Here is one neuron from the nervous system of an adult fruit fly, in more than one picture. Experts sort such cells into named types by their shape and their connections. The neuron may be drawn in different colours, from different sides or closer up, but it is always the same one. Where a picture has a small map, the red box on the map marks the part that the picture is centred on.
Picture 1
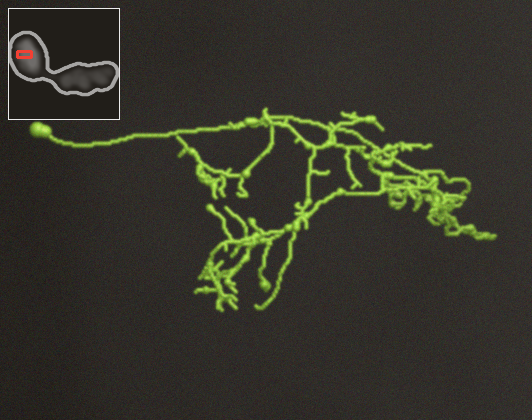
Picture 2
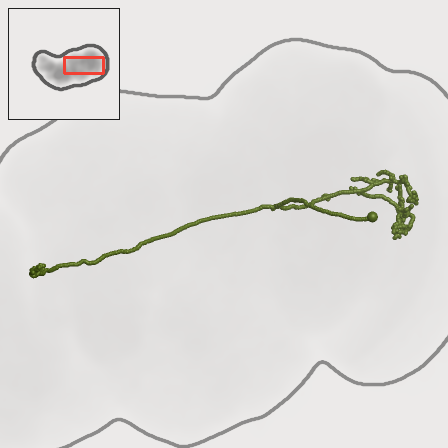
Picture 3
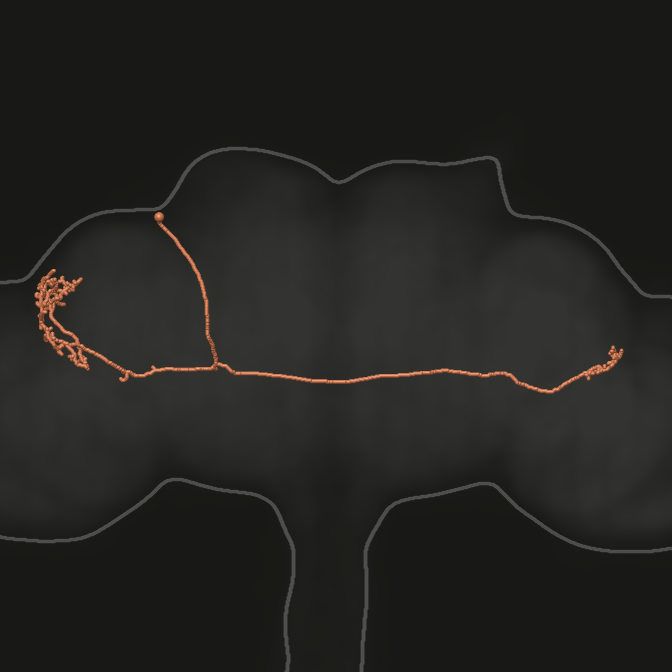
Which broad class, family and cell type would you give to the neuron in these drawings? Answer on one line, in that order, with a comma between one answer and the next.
central-brain intrinsic neuron, hemilineage VLPa2, CB3297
